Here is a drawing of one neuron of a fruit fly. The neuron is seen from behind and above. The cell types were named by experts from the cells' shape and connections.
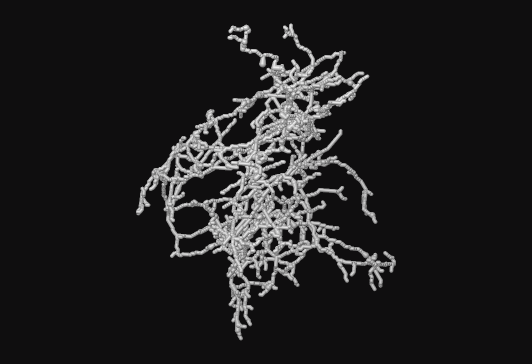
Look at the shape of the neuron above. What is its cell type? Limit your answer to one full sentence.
The cell type carried by this neuron is AVLP305.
